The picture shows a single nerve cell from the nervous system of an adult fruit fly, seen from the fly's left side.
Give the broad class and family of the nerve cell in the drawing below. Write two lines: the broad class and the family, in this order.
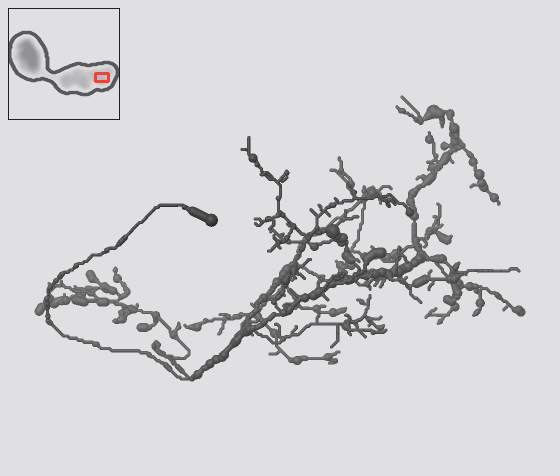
nerve-cord intrinsic neuron
hemilineage 09A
